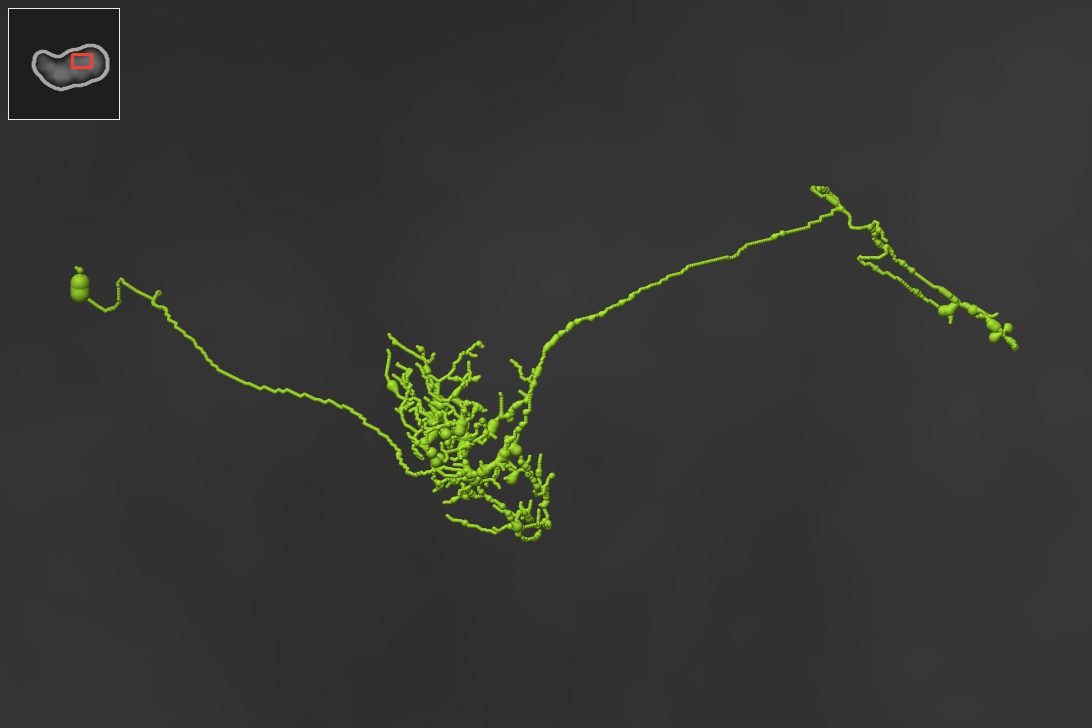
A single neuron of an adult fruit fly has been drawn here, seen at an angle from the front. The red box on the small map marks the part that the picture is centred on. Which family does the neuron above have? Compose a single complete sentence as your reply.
The family designation of this neuron is class CX.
